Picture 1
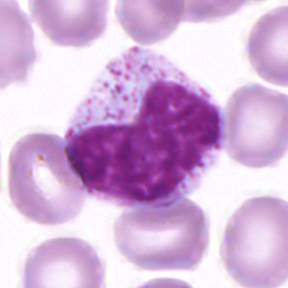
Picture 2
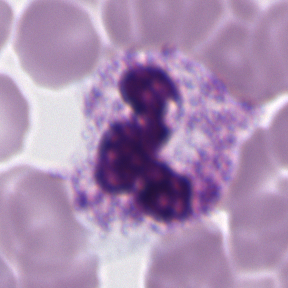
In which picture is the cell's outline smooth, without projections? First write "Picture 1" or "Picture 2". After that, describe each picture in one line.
Picture 1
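In picture 1: The cell outline is smooth, without projections.
In picture 2: The cell is roughly round with a ragged, granular edge.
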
